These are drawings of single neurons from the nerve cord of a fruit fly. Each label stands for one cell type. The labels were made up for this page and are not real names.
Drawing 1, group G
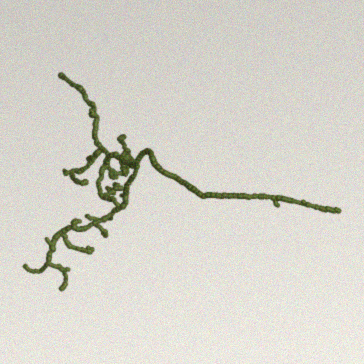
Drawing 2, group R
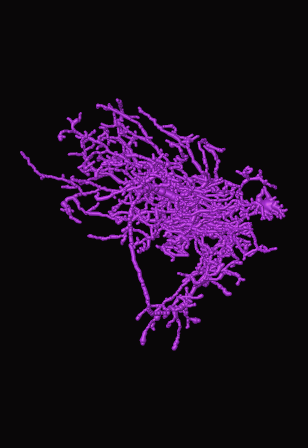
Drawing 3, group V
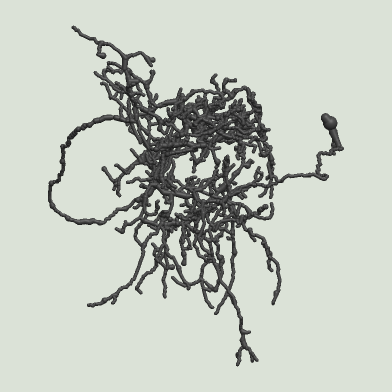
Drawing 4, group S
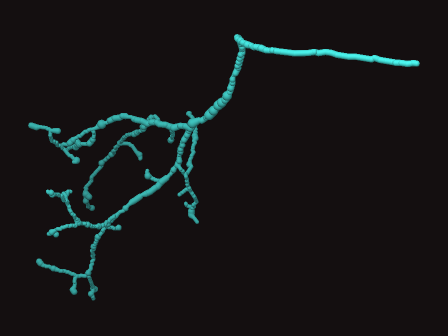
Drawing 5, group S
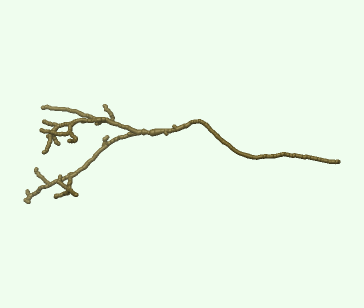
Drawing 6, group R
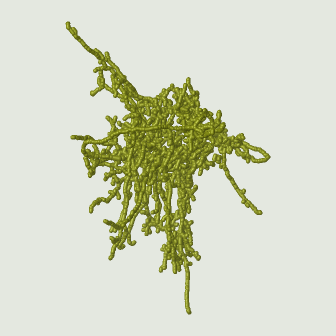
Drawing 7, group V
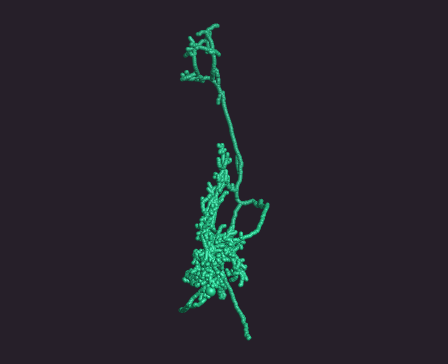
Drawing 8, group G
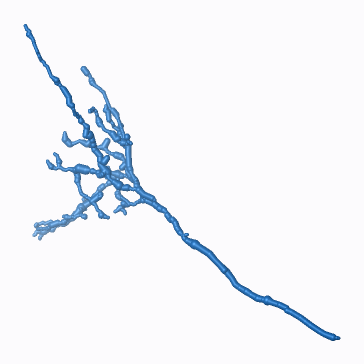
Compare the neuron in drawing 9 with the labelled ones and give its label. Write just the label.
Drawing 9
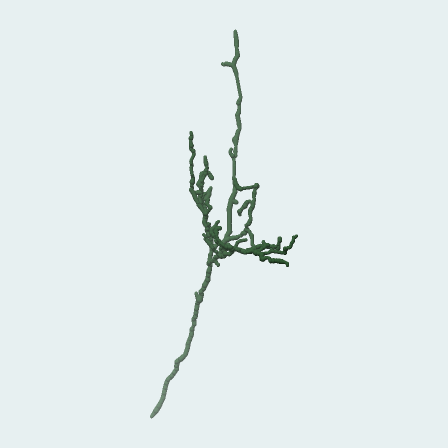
group G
